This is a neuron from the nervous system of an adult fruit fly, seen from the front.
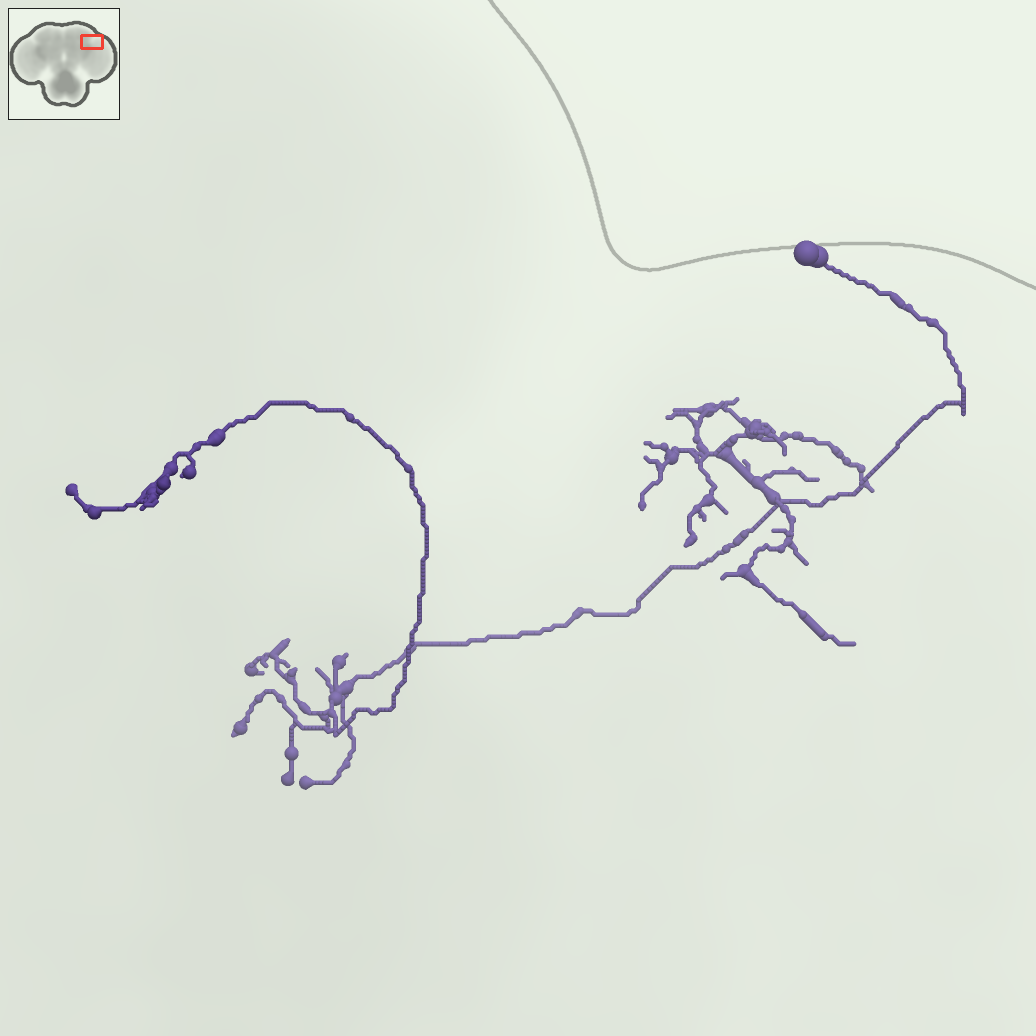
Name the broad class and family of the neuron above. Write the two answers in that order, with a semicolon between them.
visual projection neuron; MeTu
